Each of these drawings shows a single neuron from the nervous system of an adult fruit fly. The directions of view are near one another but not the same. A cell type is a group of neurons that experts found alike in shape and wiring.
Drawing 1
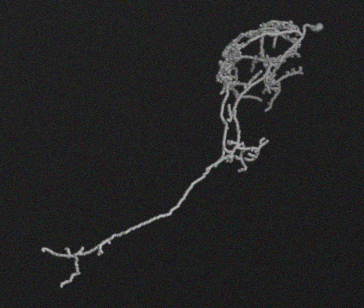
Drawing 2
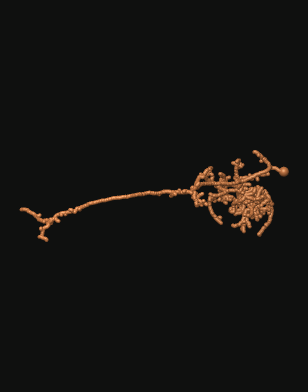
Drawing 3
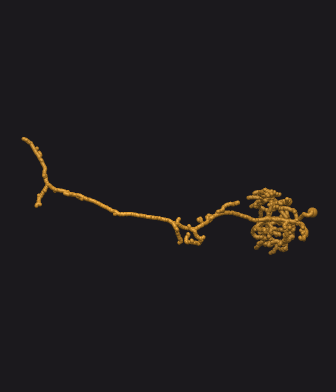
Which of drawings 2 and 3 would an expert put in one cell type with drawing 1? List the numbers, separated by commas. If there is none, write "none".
2, 3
